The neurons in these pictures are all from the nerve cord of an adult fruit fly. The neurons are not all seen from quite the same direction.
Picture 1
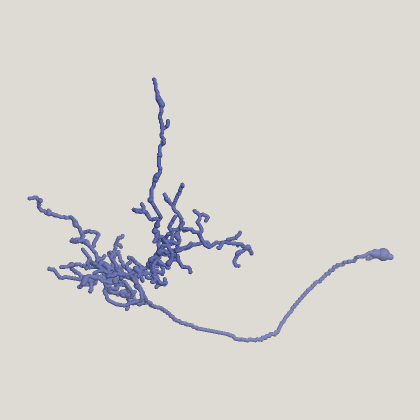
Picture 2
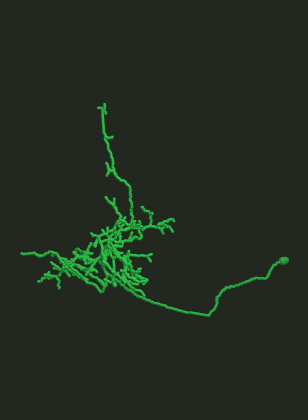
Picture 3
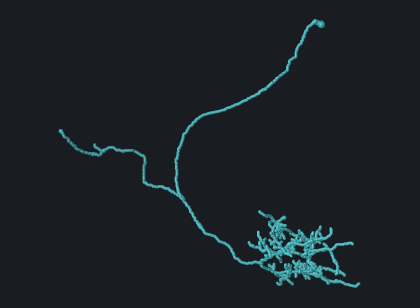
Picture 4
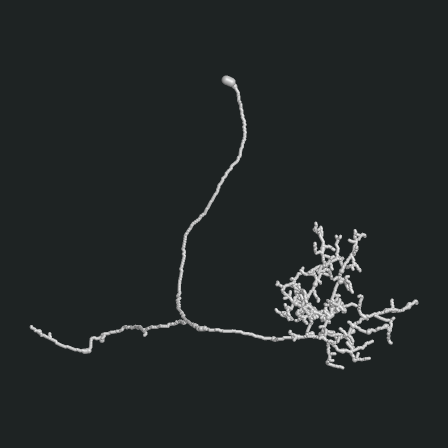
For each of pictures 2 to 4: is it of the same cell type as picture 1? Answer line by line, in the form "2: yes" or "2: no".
2: yes
3: no
4: no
